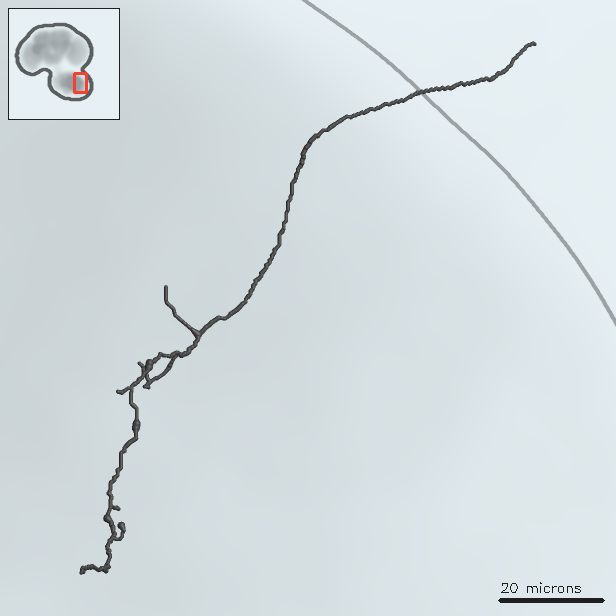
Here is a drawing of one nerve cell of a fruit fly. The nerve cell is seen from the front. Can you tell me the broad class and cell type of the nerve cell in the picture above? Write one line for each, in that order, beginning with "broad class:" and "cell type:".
broad class: sensory neuron entering the nerve cord
cell type: SNxx22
